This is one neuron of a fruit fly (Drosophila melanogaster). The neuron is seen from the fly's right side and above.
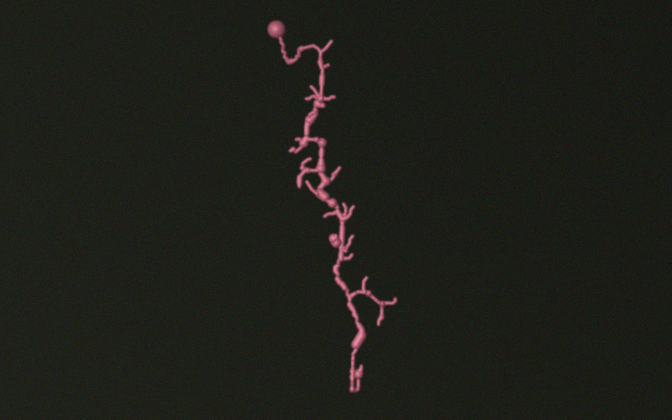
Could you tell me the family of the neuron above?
Dm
